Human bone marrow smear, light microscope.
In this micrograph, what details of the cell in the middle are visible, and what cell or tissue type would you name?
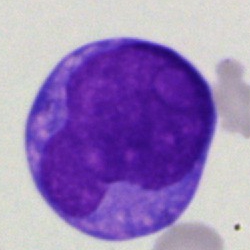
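The cell is round to slightly oval and smooth-edged, and the nucleus occupies most of it. Along the lower nuclear border, paler cytoplasm pushes in to form a broad indentation. Chromatin is finely textured and lacks coarse dark clumps. This is a blast.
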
